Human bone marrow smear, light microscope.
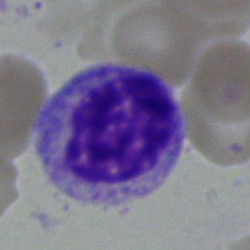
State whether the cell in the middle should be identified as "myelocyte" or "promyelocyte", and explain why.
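This is a myelocyte. The deciding point is the nucleolus: none can be seen distinctly in the nucleus.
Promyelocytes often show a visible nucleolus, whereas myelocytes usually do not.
The nucleus also sits off-centre, leaving the cytoplasm widest at the lower left, and its dark purple chromatin is clumped, with small pale gaps between the clumps. Pale grey red cells lie close beside it on its left and right.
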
